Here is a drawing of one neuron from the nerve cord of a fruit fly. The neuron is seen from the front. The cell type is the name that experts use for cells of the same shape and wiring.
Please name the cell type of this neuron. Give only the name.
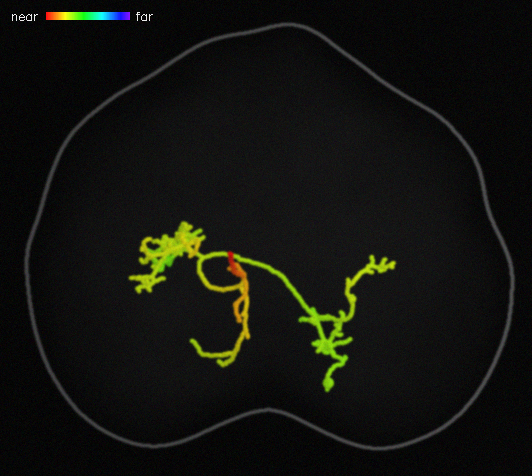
AN12B076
